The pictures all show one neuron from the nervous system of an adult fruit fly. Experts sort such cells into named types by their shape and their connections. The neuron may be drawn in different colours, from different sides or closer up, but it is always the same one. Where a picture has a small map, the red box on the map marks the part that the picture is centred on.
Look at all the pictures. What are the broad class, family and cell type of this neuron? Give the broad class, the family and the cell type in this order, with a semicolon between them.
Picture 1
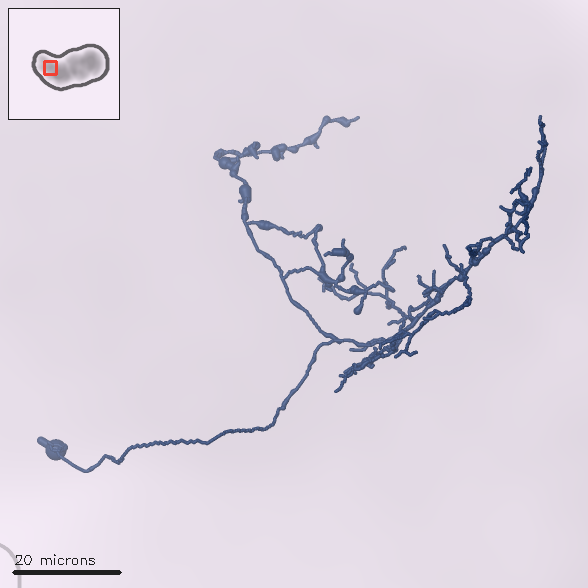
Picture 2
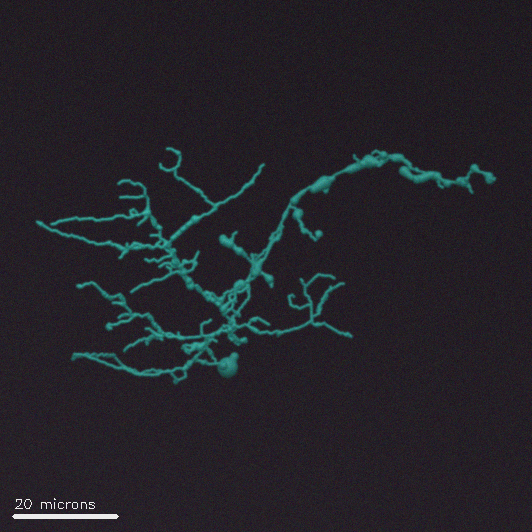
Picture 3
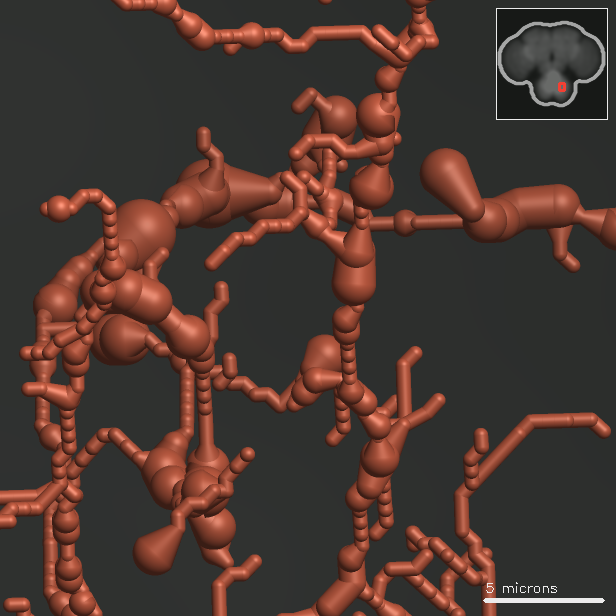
nerve-cord intrinsic neuron; hemilineage 14A; IN14A082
